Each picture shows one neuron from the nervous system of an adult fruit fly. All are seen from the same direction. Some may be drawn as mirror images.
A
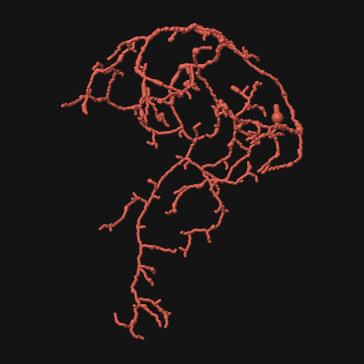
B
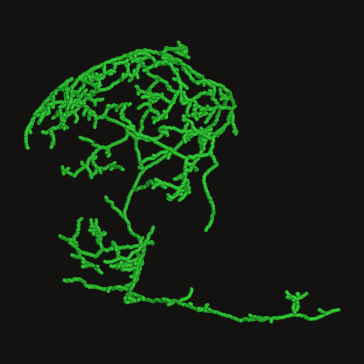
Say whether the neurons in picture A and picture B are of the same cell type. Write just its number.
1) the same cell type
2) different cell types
2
